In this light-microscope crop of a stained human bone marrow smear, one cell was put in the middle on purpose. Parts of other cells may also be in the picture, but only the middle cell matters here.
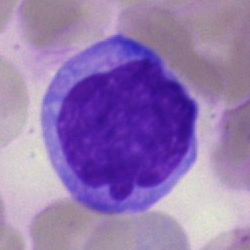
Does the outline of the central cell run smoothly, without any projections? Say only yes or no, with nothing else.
Yes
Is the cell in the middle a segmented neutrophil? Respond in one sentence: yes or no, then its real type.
No, that is not a segmented neutrophil; the middle cell is a monocyte.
